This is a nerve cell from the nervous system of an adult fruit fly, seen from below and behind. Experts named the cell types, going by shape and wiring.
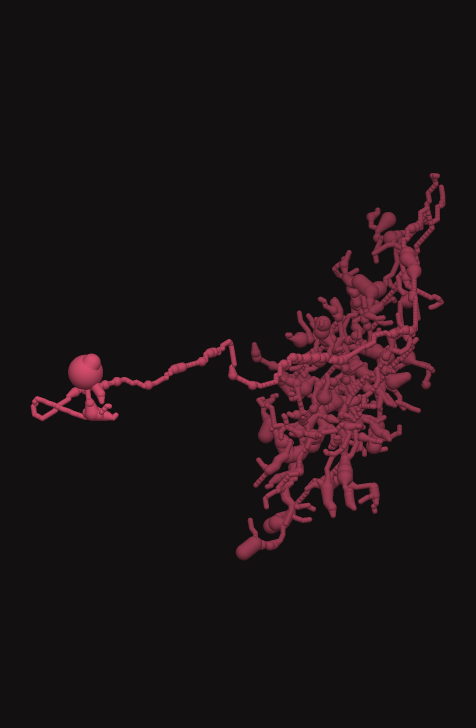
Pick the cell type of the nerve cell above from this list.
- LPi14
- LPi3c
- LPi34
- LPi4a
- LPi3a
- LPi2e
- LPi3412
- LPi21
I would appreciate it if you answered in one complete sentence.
This nerve cell is a member of the LPi2e cell type.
